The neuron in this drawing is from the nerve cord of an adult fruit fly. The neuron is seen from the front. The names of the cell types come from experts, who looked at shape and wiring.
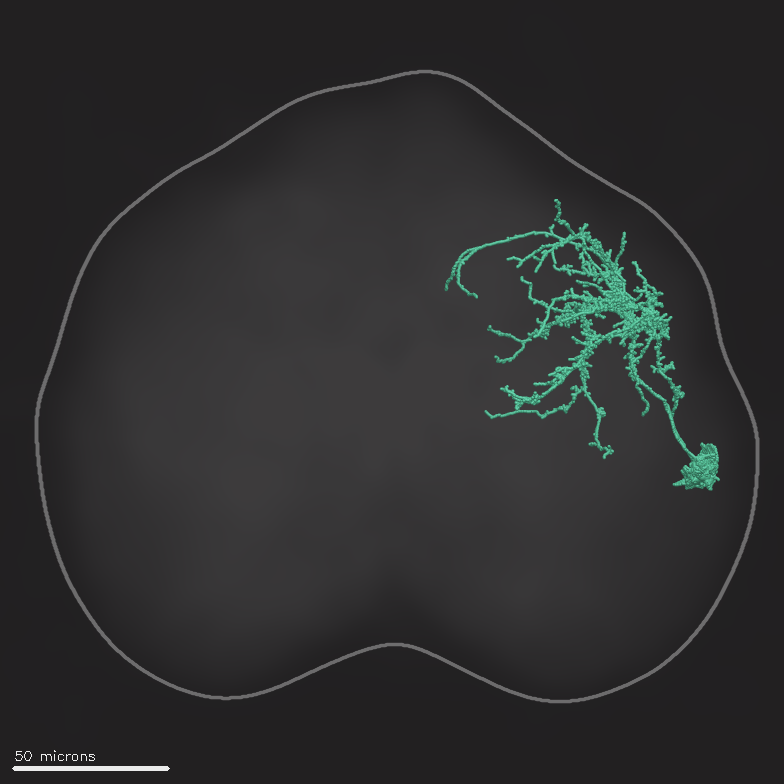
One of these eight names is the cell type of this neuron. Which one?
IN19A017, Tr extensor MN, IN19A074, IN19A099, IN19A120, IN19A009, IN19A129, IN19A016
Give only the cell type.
Tr extensor MN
